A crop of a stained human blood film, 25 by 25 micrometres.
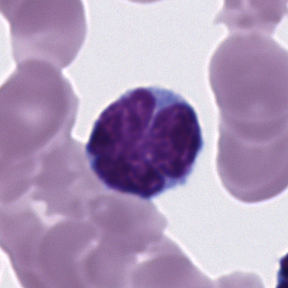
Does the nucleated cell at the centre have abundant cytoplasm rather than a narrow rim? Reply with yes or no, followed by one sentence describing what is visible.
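No. The cytoplasm is a thin rim that is widest at the top, beside the cleft.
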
